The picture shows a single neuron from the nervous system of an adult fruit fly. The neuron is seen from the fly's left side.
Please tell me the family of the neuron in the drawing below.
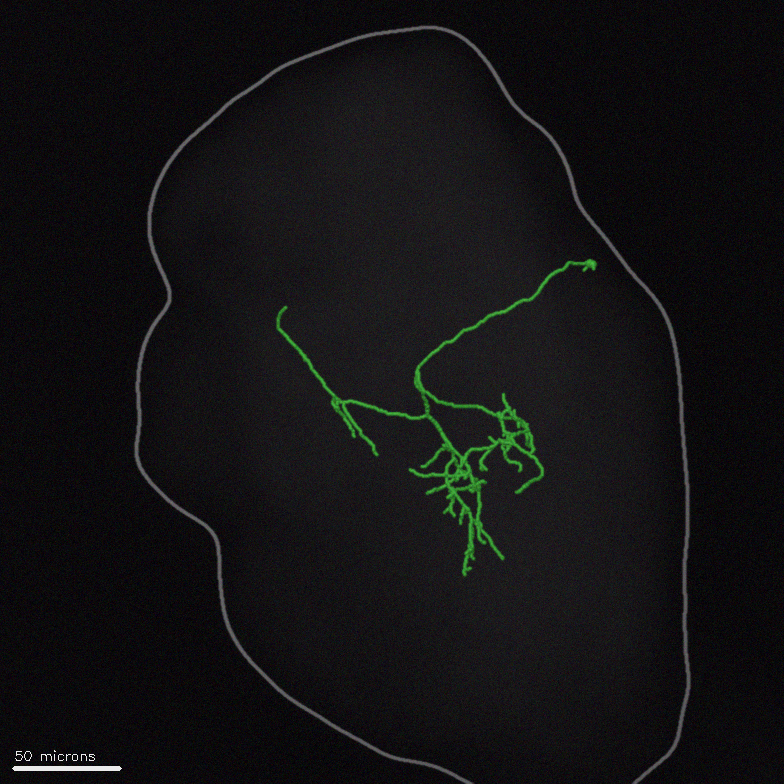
hemilineage DM6_central1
